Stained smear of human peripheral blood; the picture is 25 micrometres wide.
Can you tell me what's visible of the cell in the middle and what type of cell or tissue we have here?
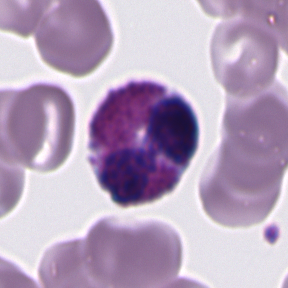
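Separate dark nuclear lobes, one on the right, one at lower left. Lobes dense, blue-purple. Cytoplasm densely packed with coarse granules, giving a reddish-purple colour. Cell about 11 micrometres across. Eosinophil.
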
